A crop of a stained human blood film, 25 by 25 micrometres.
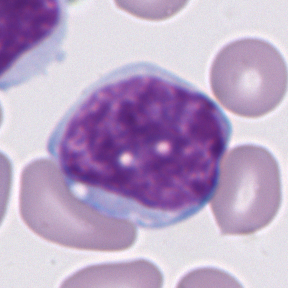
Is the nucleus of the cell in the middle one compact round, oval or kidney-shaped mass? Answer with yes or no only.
Yes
